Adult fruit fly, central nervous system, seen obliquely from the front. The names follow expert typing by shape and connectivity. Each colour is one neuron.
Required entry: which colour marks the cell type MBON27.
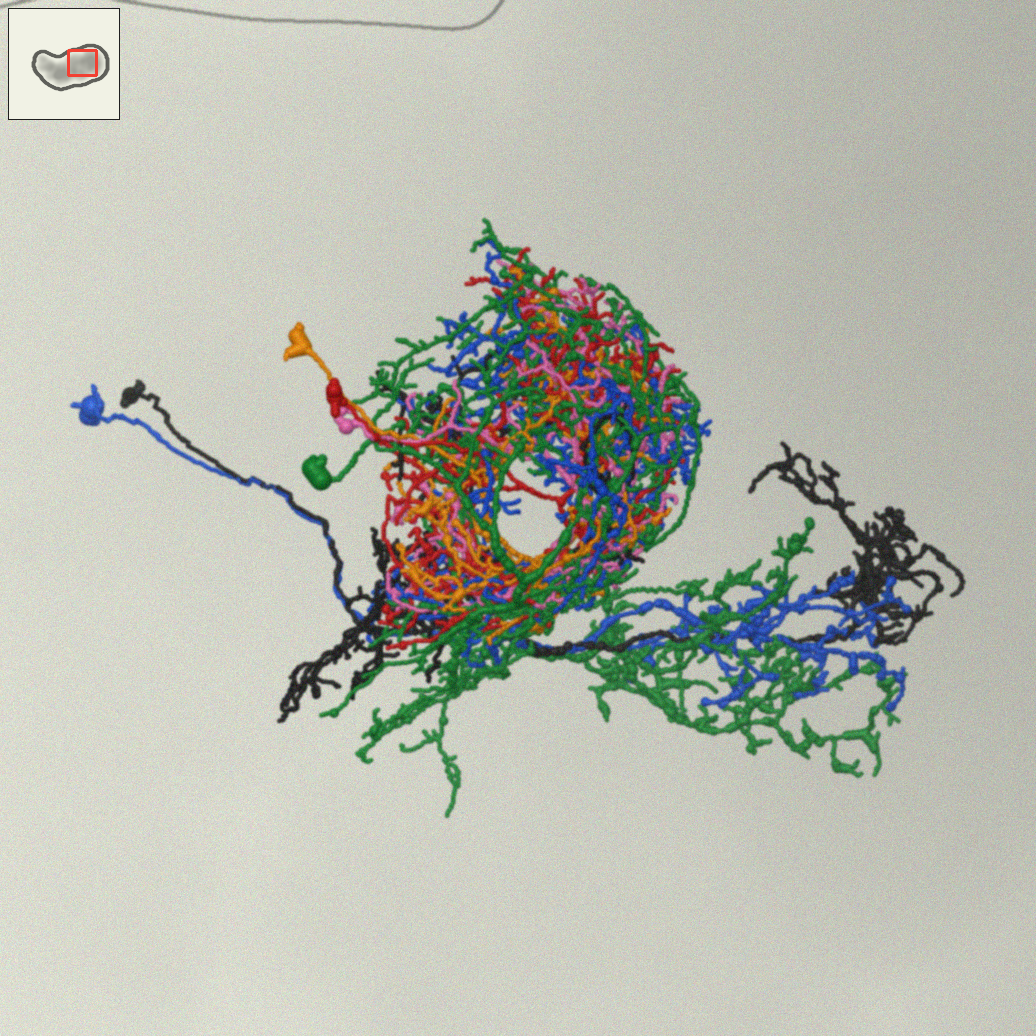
blue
